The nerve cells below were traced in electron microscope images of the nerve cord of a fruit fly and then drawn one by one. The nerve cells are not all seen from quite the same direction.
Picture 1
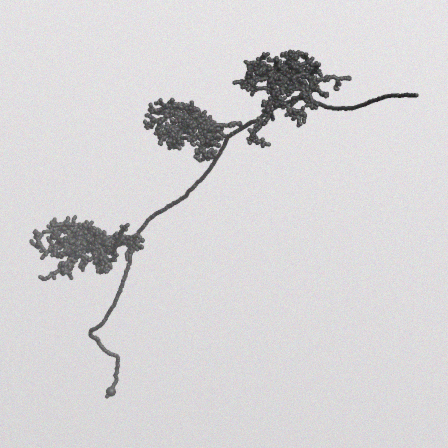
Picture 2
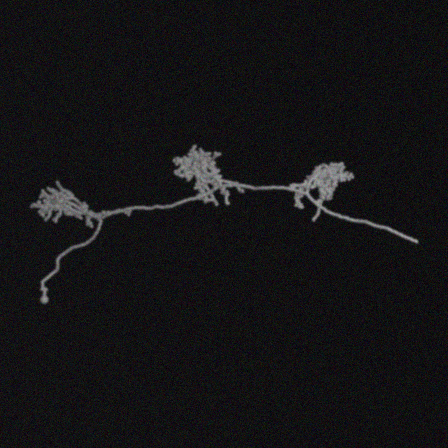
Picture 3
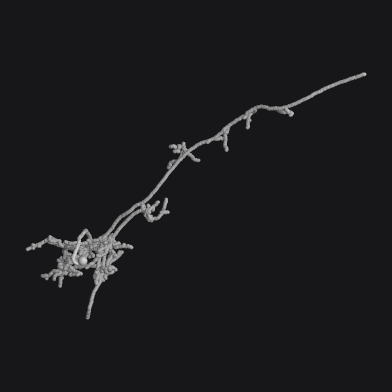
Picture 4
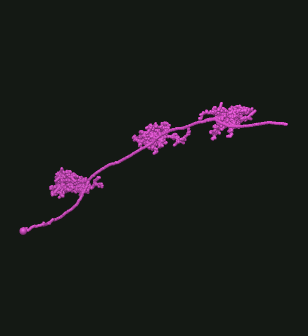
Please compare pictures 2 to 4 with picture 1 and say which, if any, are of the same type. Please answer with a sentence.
Picture 2 and picture 4 are of the same cell type.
